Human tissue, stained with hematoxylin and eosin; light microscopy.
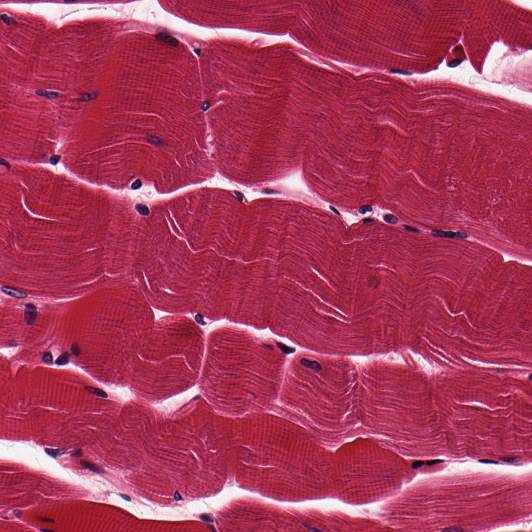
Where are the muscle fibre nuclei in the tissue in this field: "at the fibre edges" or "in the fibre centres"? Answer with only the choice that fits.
At the fibre edges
